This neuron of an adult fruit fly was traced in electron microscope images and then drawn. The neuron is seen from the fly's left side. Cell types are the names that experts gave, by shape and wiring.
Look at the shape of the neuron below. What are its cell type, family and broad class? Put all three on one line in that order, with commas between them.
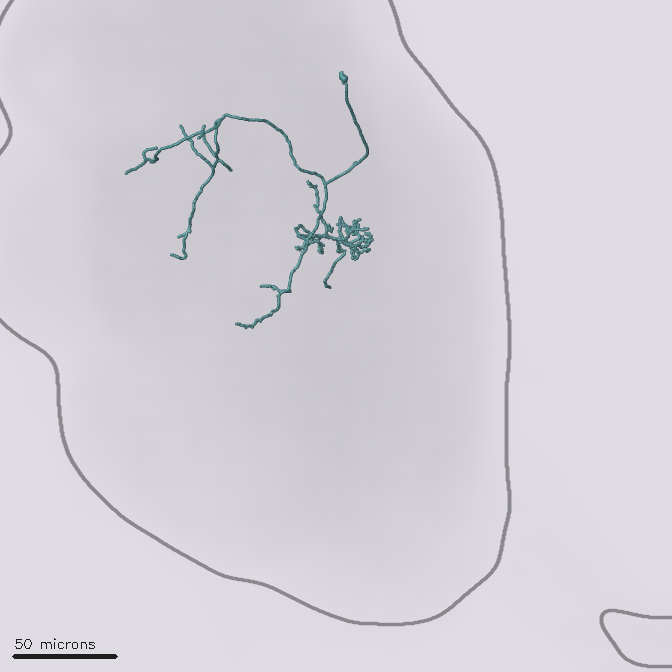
PLP158, hemilineage VPNp&v1_posterior, central-brain intrinsic neuron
